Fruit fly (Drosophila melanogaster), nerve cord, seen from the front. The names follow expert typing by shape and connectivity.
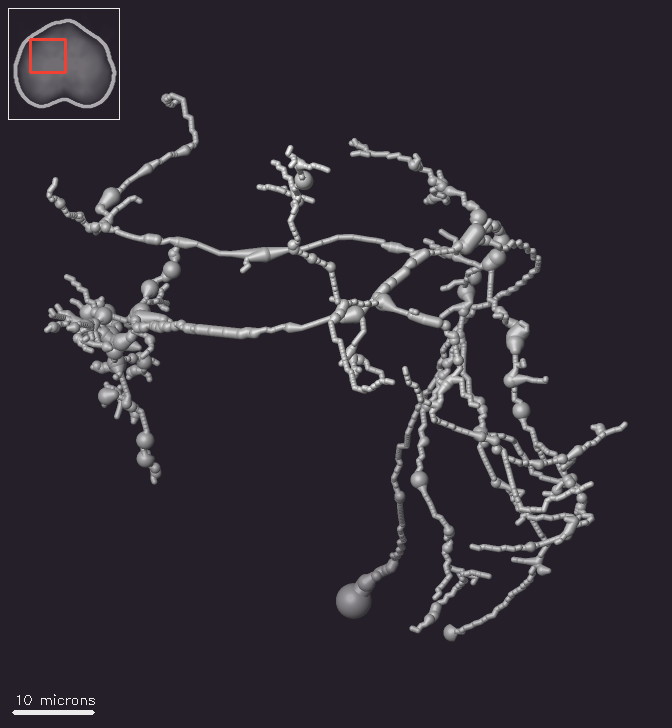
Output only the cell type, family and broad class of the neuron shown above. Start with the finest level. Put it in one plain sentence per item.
Type IN21A051 of hemilineage 21A, a nerve-cord intrinsic neuron.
